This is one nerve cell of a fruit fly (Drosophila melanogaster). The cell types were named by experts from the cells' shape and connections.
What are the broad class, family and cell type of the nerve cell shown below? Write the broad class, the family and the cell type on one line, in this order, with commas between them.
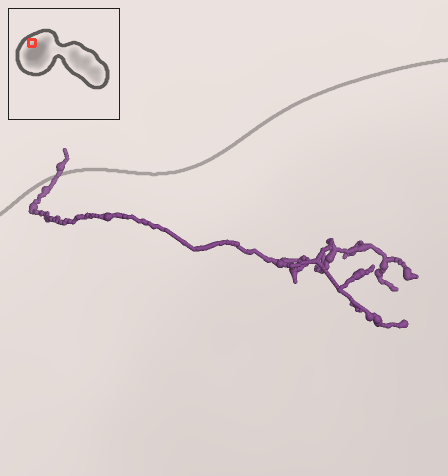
sensory neuron entering the brain, class olfactory, ORN_V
